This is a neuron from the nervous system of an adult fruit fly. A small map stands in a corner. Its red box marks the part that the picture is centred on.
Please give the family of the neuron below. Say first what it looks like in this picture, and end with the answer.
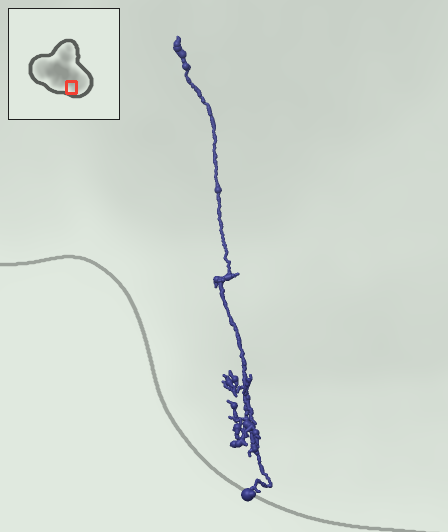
The cell body can be seen at the bottom of the picture. In this view it is more than twice as tall as it is wide. Its broad class is optic-lobe intrinsic neuron. The family is Tm.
